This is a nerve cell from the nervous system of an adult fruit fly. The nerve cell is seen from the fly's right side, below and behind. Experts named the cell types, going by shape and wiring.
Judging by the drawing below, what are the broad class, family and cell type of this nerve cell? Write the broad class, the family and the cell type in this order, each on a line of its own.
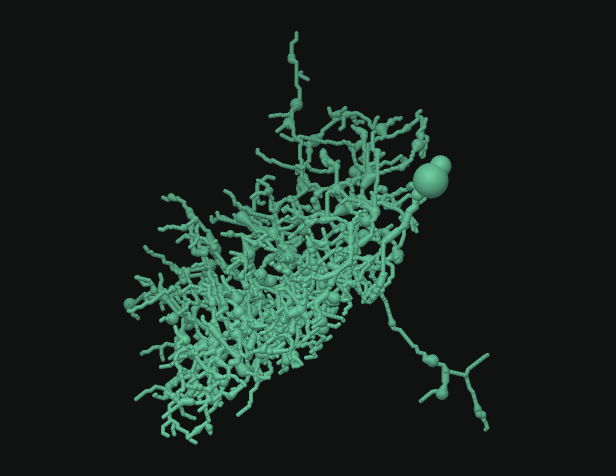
optic-lobe intrinsic neuron
Pm
Pm8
